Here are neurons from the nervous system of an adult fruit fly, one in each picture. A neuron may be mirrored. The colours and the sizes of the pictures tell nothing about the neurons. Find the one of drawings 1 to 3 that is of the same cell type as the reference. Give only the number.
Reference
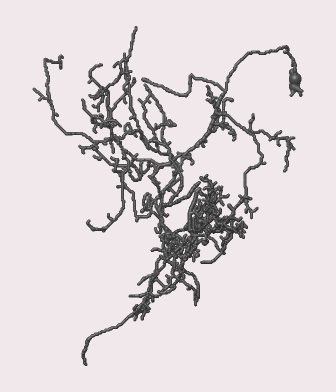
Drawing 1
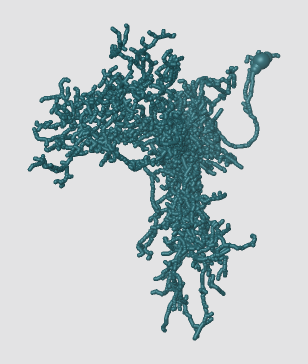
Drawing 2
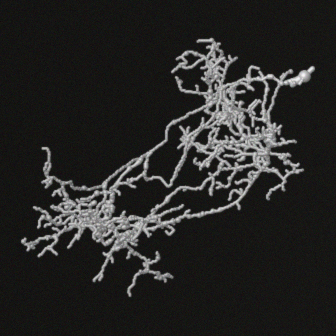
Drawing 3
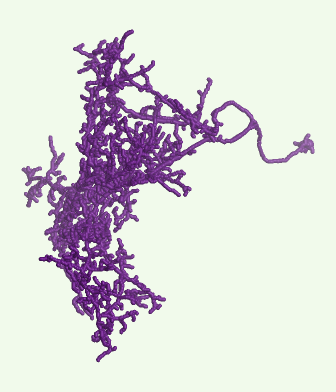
2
